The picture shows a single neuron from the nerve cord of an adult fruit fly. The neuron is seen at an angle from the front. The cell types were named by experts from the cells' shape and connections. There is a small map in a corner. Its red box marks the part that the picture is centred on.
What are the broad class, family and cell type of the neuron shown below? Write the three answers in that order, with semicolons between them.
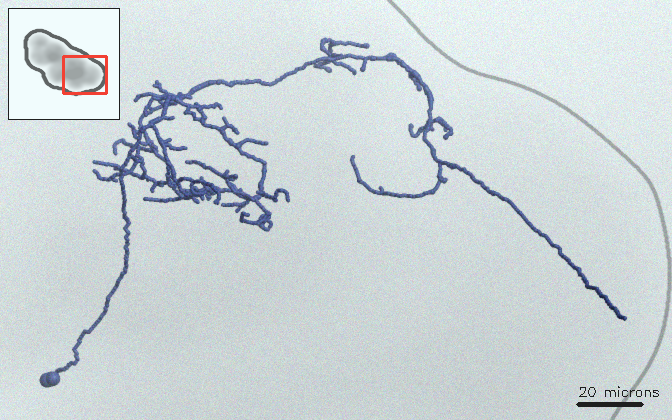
ascending neuron; hemilineage 06A; AN06A060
